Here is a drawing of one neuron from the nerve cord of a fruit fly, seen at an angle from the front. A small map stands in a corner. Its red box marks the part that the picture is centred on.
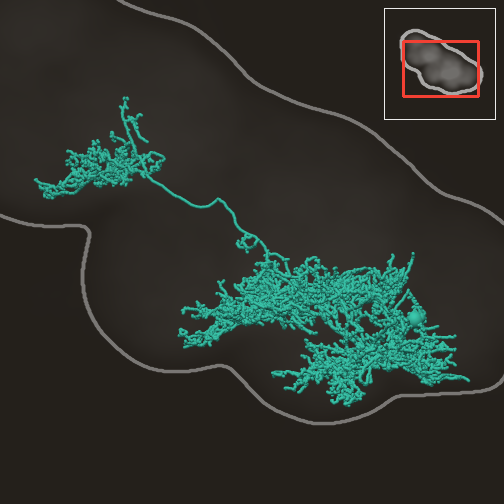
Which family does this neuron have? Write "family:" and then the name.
family: hemilineage 05B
